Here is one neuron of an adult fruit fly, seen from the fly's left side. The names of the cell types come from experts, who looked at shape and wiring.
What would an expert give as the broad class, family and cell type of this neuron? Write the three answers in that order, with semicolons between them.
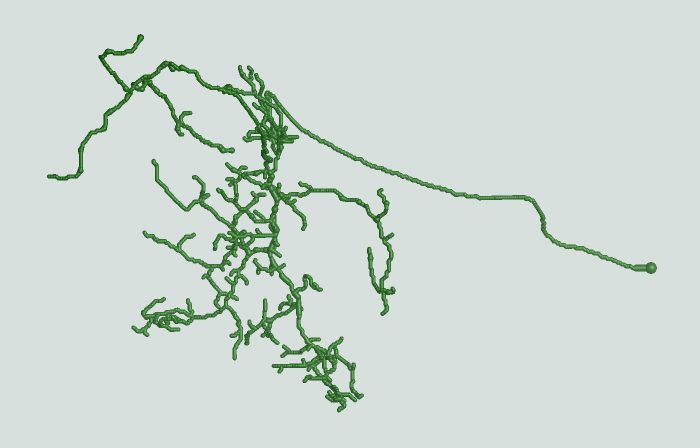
nerve-cord intrinsic neuron; hemilineage 03A; IN03A091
